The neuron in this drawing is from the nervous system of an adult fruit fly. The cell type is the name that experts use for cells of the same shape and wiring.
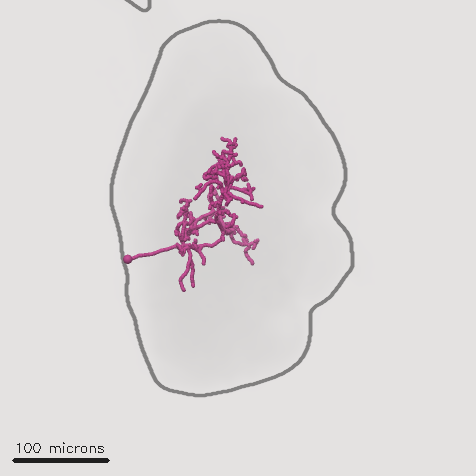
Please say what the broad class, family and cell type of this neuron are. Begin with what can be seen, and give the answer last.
Its cell body lies on the left of the picture. From top to bottom in the picture it spans about 160 microns. It is a central-brain intrinsic neuron. Its family is hemilineage VLPp2. The cell type is WED127.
